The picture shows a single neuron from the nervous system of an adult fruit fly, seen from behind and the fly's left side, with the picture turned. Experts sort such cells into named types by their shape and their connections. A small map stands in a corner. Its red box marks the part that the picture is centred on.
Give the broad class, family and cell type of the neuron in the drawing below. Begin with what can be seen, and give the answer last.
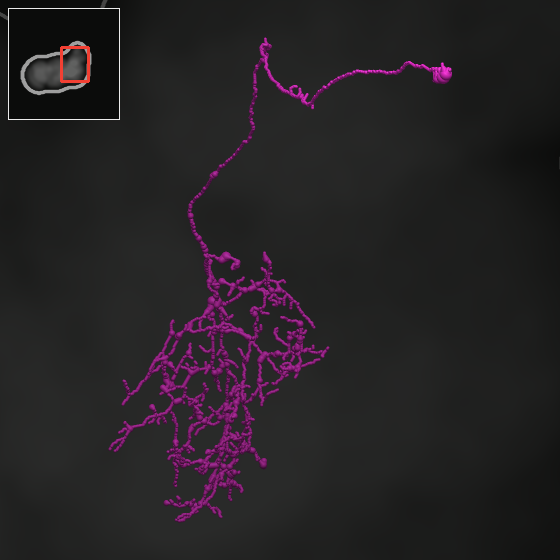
The picture shows dozens of branch ends. In this view it is taller than it is wide. It is a nerve-cord intrinsic neuron. Its family is hemilineage 06B. Its cell type is IN06B040.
